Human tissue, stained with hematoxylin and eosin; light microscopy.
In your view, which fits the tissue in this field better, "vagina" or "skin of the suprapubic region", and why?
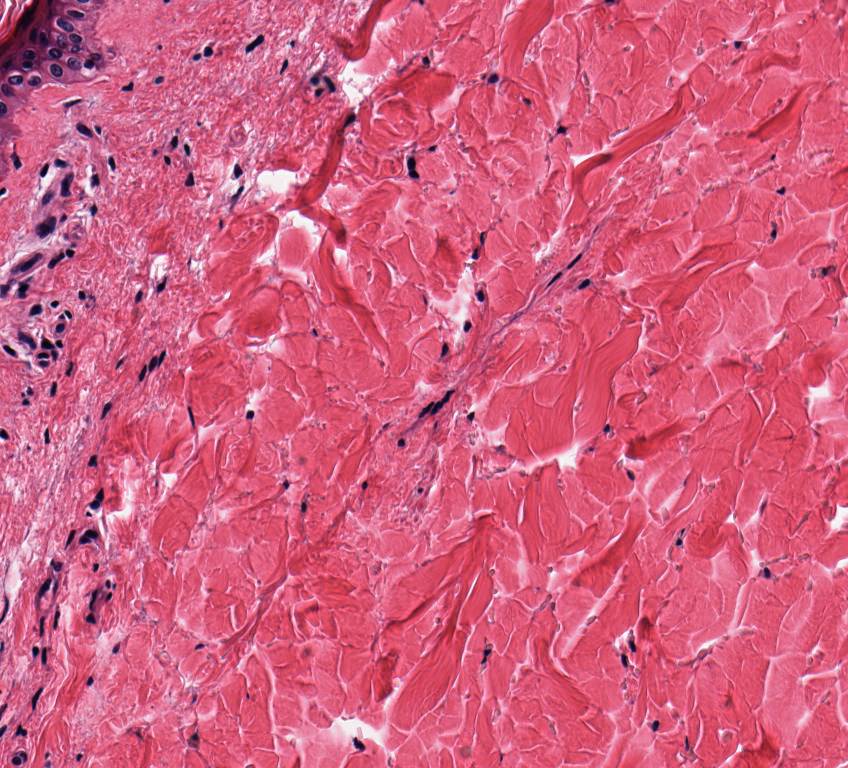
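This is skin of the suprapubic region. A small fragment of stratified squamous epithelium, with crowded dark nuclei in its basal layer, sits in the top-left corner. Beneath it at the left, the fibres are finer, paler and more wispy than elsewhere. Through the rest of the field, thick collagen bundles interlace haphazardly in many directions rather than lying parallel. Among them, nuclei are sparse, small, dark and elongated, as in fibroblasts.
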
